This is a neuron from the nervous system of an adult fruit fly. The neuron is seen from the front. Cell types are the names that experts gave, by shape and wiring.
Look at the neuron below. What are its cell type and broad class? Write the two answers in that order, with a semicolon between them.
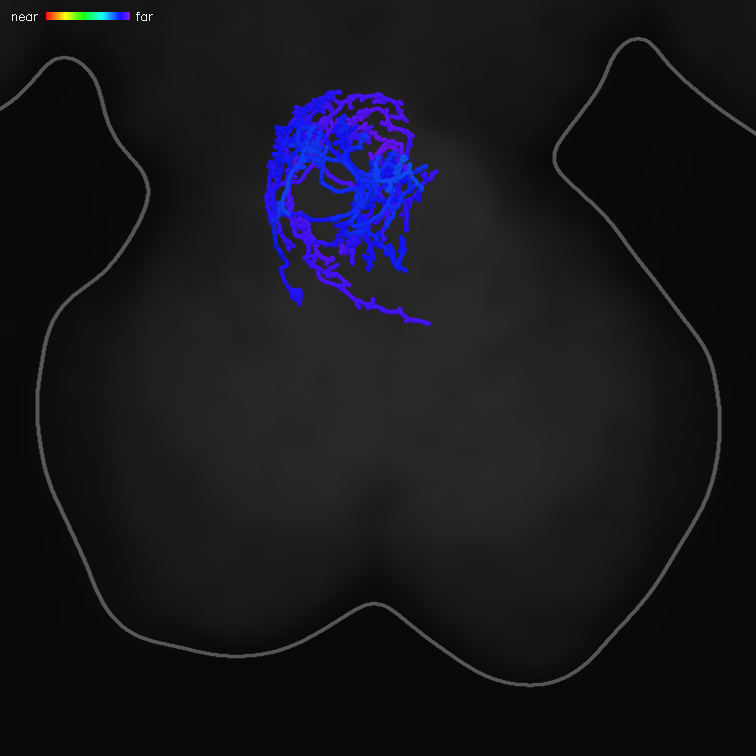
INXXX473; nerve-cord intrinsic neuron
